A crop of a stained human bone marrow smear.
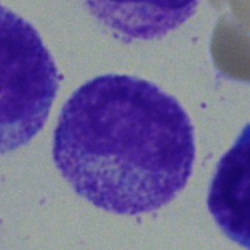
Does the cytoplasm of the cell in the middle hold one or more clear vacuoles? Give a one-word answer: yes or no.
No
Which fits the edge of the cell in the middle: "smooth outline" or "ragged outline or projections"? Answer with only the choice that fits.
Smooth outline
